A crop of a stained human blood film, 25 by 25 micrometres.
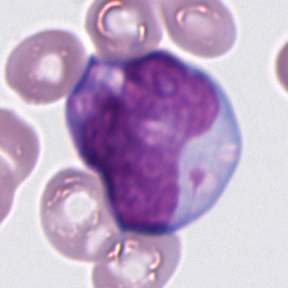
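atypical promyelocyte, stained peripheral blood smear. Its nucleus fills most of the cell and has an irregular, lobed outline with notches, and its chromatin is finely textured and purple throughout. The pale greyish-blue cytoplasm lies mainly as a crescent on the right side.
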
